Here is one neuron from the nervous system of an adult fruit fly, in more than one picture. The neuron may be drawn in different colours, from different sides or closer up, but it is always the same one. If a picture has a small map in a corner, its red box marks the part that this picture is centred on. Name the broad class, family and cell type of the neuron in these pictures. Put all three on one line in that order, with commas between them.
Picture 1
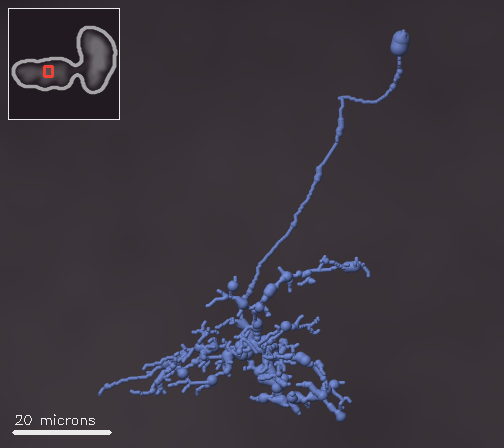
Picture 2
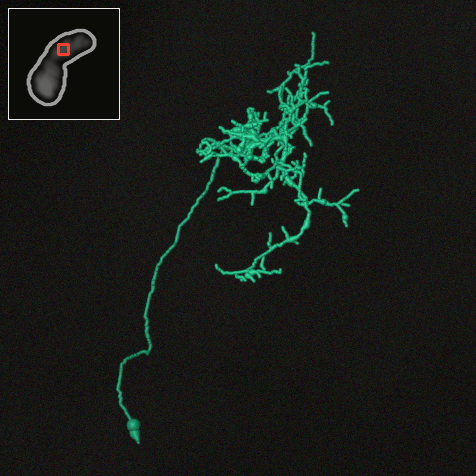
nerve-cord intrinsic neuron, hemilineage 09A, IN09A087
